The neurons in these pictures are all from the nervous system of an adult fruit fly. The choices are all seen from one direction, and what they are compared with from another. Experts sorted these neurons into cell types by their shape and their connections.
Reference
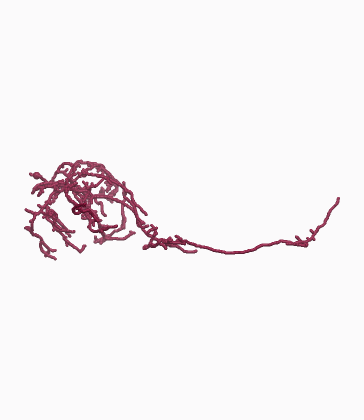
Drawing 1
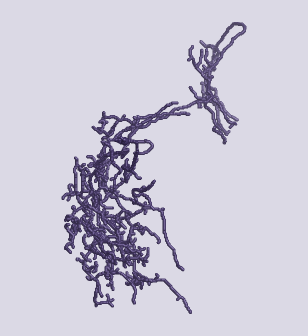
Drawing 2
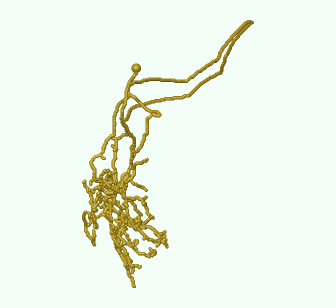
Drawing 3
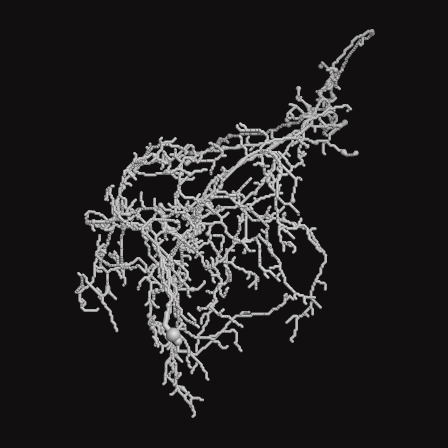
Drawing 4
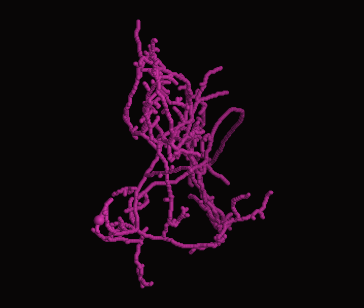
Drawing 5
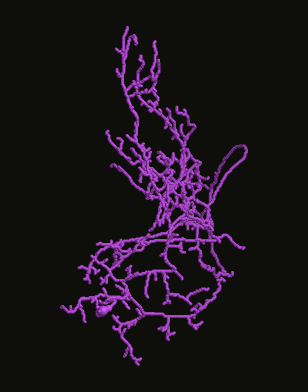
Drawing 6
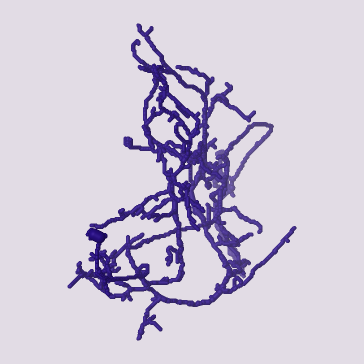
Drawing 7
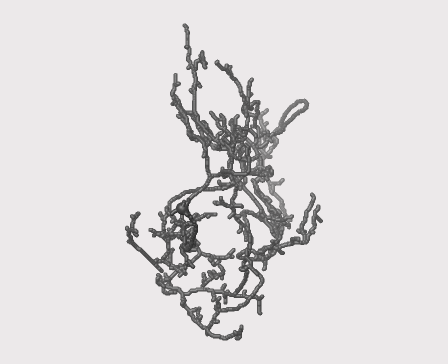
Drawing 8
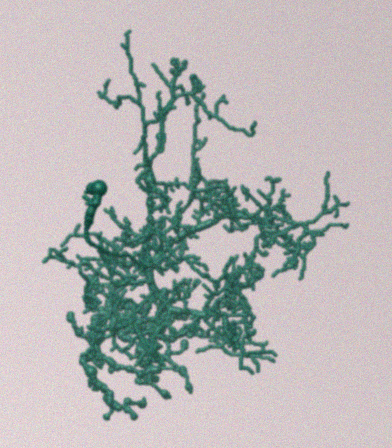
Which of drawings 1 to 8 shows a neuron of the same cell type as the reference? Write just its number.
3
